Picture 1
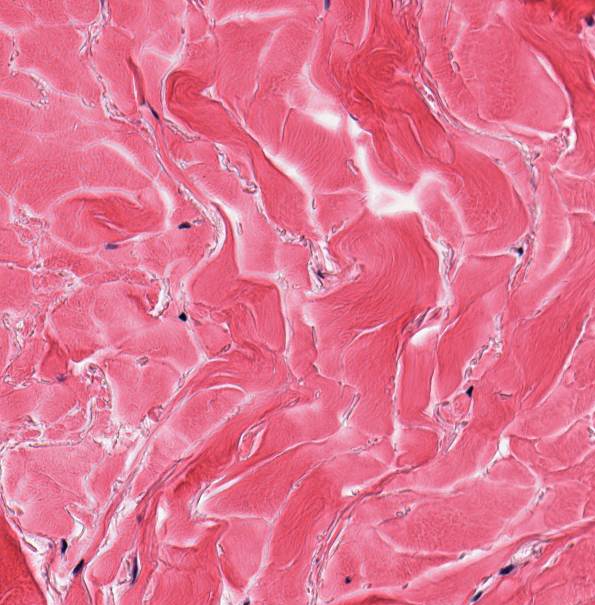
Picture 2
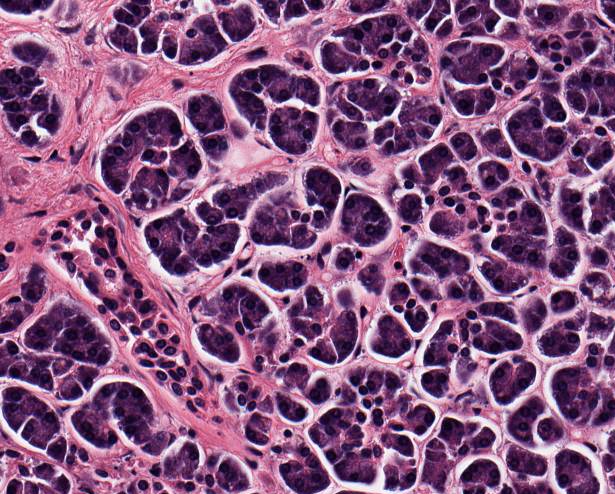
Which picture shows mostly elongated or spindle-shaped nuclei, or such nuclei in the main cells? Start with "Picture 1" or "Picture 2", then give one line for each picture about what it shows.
Picture 1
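What picture 1 shows: The nuclei are small, dark and thin, spindle-shaped or flattened.
What picture 2 shows: The nuclei are small, round and dark.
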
